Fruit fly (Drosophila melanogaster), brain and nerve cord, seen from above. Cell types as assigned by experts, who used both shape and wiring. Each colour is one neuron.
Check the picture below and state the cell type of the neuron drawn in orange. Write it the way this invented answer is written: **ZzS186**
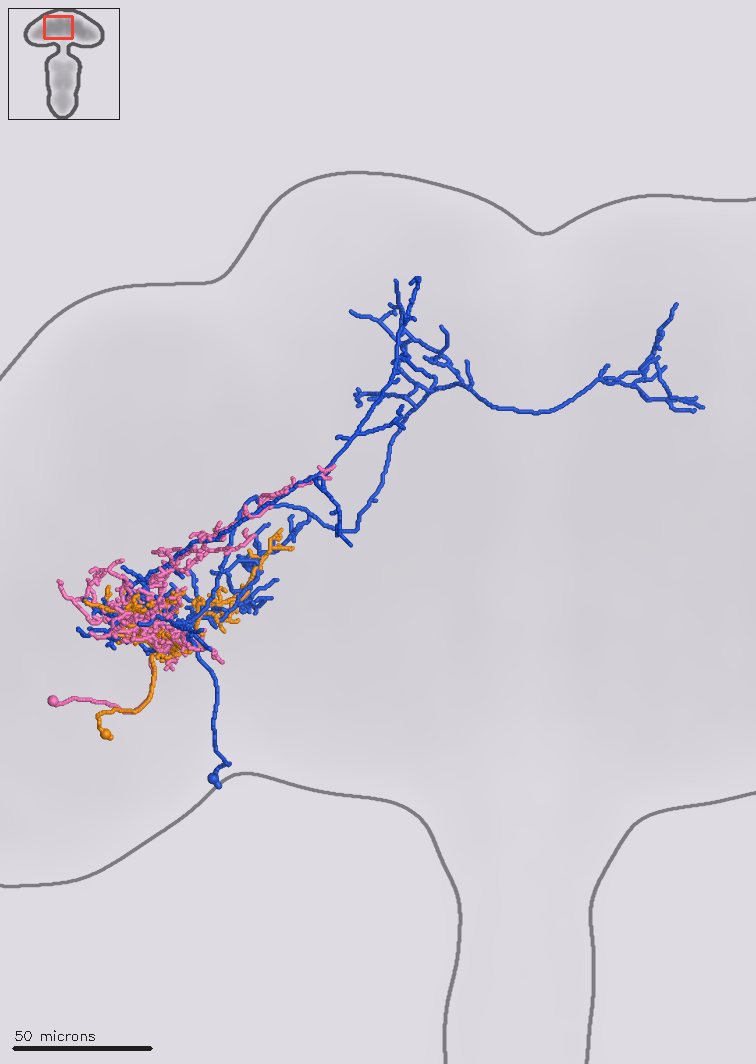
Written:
**WEDPN6A**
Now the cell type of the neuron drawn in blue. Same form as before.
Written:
**ALIN3**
